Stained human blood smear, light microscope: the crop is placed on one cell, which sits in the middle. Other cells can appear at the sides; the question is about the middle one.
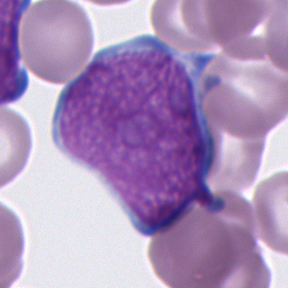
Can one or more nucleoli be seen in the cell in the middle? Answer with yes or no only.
Yes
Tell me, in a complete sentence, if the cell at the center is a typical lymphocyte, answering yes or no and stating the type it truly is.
No, what is seen at the centre is a myeloblast instead of a typical lymphocyte.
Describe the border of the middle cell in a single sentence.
Irregularity marks the cell border, whether as raggedness or as projections.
